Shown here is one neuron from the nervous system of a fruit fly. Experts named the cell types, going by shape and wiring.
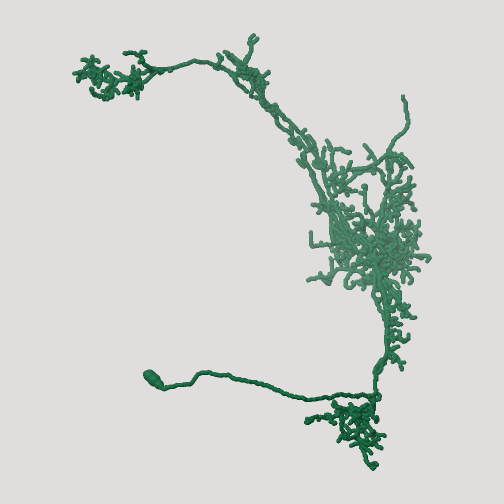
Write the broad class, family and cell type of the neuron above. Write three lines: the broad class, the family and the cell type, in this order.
central-brain intrinsic neuron
hemilineage WEDa2
WEDPN4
